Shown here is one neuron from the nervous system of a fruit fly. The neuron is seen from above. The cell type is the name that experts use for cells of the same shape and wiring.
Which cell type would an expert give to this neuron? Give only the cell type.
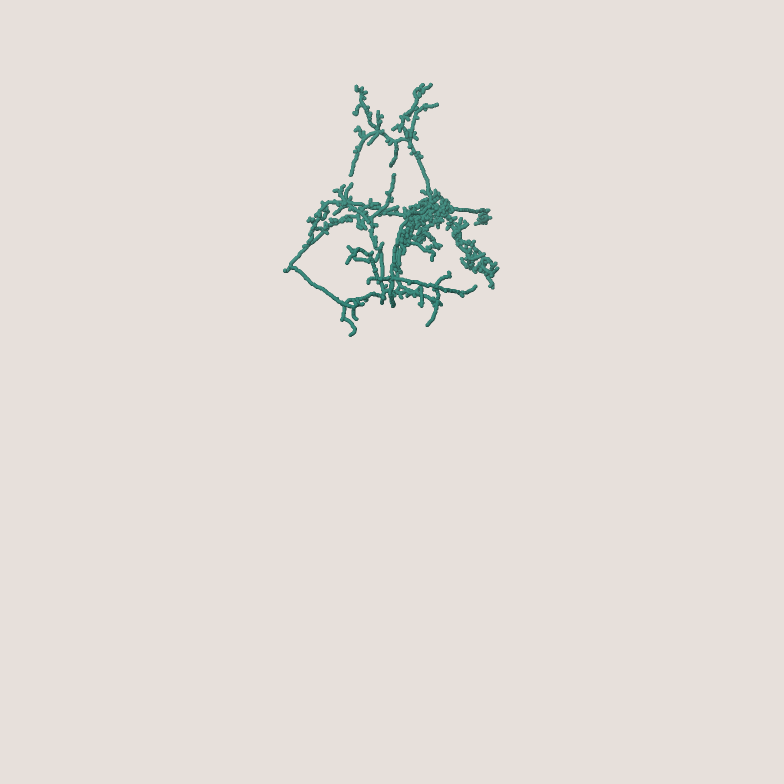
TN1a_a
